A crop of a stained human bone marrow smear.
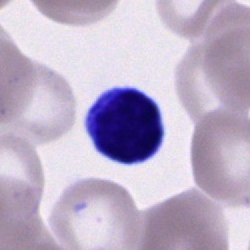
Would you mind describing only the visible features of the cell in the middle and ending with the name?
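Compared with the surrounding red cells, this cell is smaller. It stains dense, deep blue-purple throughout. No distinct rim of cytoplasm is visible around the dark-staining area. No granules are visible anywhere in the cell. The cell is a lymphocyte.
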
